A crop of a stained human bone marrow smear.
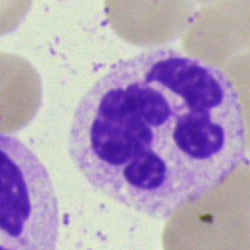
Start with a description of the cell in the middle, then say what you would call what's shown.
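Here the nucleus breaks into several lobes, joined to one another by thin strands. I can't make out any nucleoli within it. Fine lilac granules fill the cytoplasm, and I find no vacuoles there. So this is a segmented neutrophil.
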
